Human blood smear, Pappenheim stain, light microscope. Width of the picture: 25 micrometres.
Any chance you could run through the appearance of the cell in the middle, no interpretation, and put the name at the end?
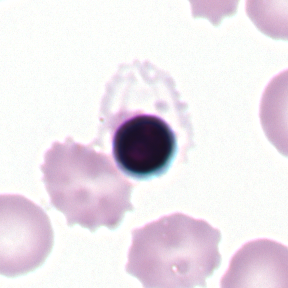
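Very dense chromatin makes the nucleus almost uniformly dark purple. No nucleoli are visible in it, and no granules are seen anywhere in the cell. It is a normoblast.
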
